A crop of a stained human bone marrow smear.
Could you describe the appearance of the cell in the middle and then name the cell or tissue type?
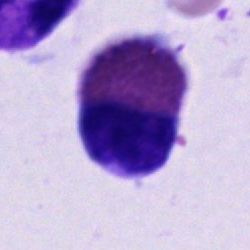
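First, the upper half of the cell is stained a reddish-purple. Second, the lower half is filled by a dark blue-violet mass, dense and fairly uniform in colour. Third, the border between the reddish and dark zones runs roughly straight across the cell. The cell is an eosinophil.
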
